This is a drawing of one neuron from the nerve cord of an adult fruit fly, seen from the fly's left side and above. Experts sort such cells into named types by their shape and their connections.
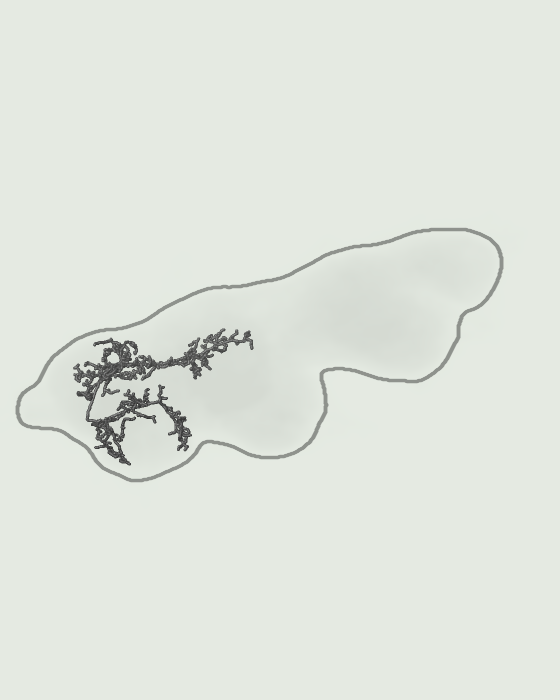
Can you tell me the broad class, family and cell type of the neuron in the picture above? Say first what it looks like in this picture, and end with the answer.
As drawn here it is wider than it is tall. This is a nerve-cord intrinsic neuron. The family is hemilineage 01A. The cell type is IN01A018.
